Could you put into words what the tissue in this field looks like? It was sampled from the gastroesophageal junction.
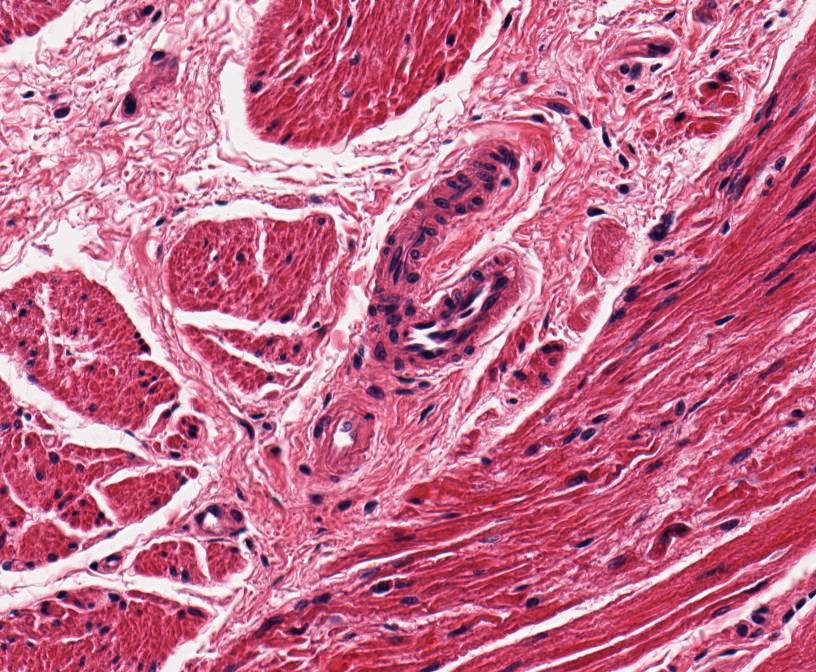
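On the right, in lengthwise-cut muscle, elongated cigar-shaped nuclei lie parallel to the fibres, I notice. Between bundles, upper left and centre, there's loose, pale pink, wispy connective tissue. Just below centre, a small round vessel: thick wall, narrow lumen. No fat cells, no epithelium anywhere.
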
